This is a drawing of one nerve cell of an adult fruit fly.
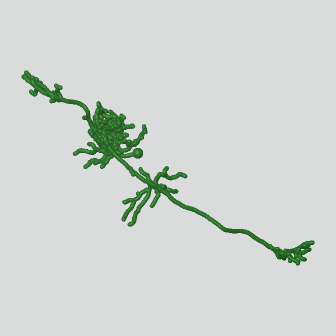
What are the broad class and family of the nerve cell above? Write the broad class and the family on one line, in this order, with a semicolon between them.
ascending neuron; hemilineage 05B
